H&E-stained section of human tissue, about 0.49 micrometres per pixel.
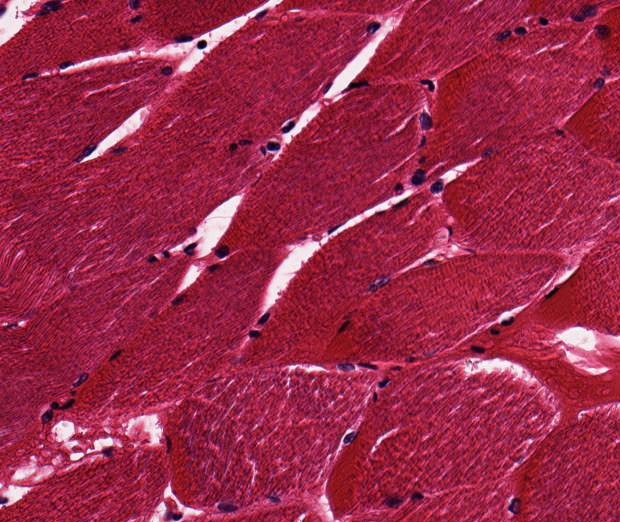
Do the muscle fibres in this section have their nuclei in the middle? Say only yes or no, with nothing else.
No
